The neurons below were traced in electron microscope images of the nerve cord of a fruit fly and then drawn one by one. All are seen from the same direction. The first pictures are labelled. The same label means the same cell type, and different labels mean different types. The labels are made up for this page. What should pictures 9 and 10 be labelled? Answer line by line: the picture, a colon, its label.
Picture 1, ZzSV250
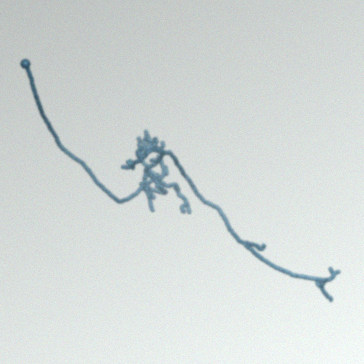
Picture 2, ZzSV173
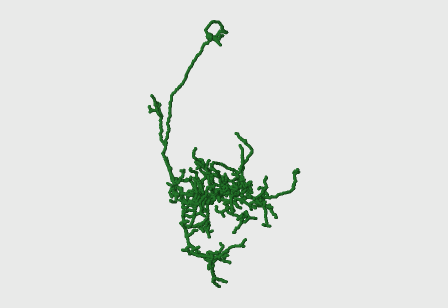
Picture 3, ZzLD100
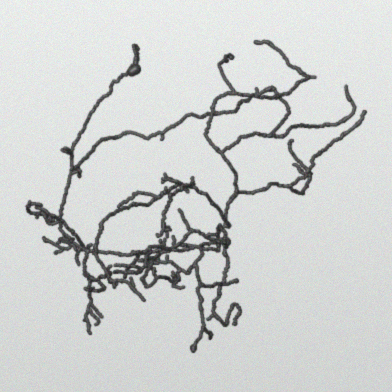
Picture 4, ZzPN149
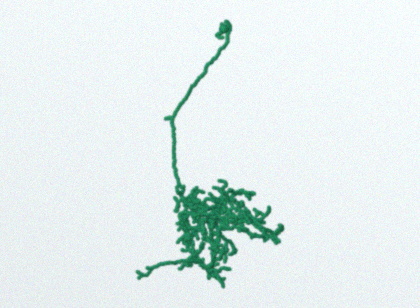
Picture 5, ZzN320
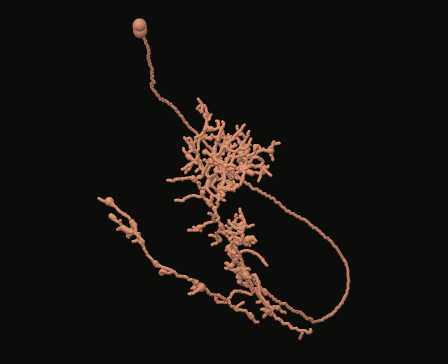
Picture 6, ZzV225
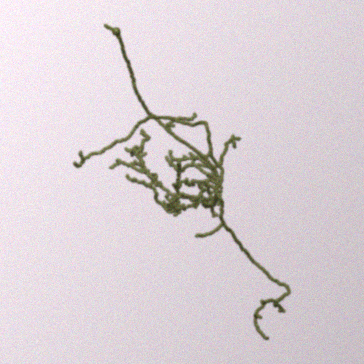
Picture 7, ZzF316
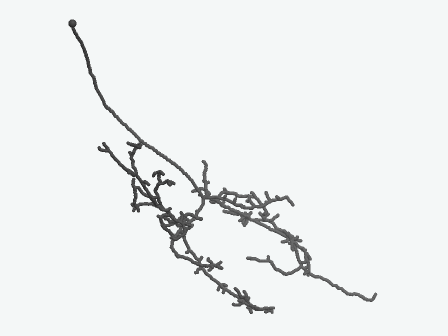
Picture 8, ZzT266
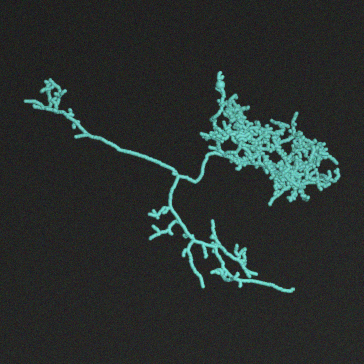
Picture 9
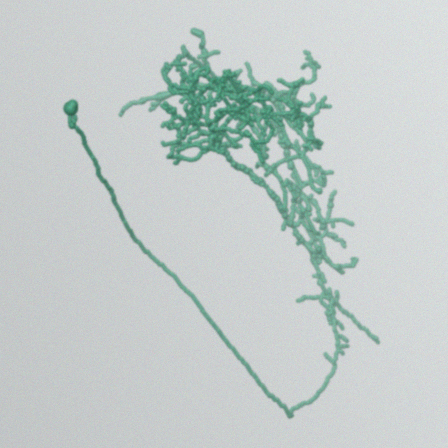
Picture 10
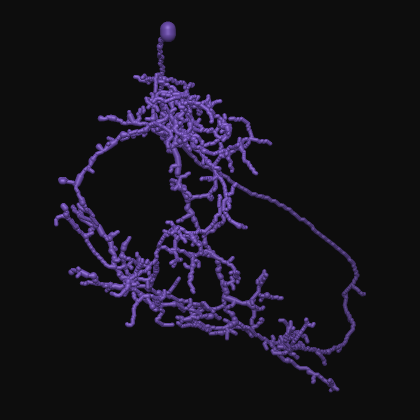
9: ZzPN149
10: ZzPN149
